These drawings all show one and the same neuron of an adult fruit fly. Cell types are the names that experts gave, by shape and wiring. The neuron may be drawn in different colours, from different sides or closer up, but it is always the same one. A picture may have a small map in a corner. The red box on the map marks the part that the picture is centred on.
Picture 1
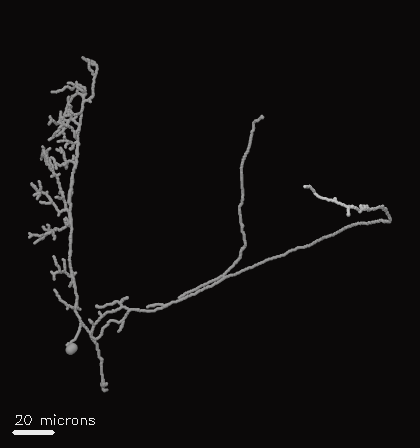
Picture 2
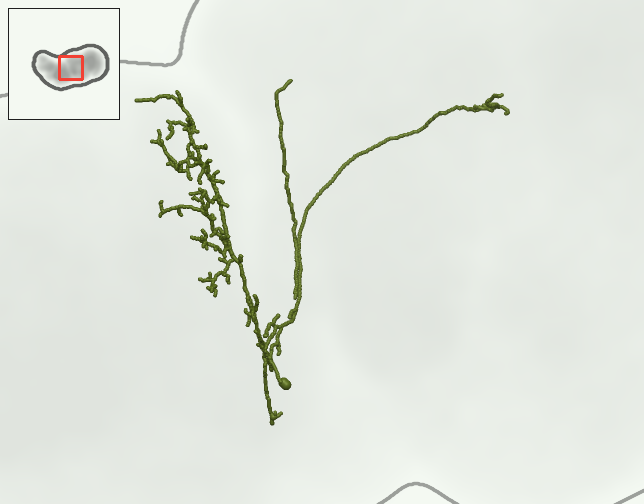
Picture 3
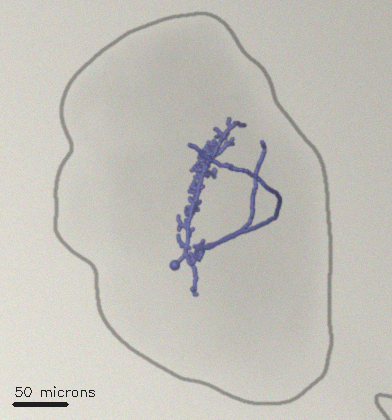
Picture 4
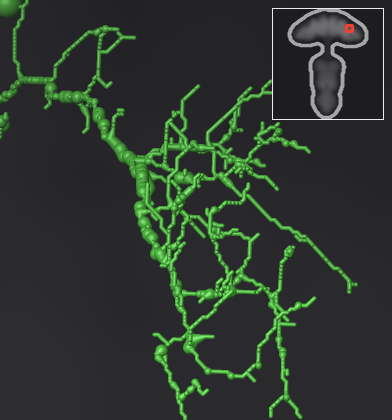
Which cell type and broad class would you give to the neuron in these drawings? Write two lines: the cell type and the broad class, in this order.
aMe5
visual projection neuron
